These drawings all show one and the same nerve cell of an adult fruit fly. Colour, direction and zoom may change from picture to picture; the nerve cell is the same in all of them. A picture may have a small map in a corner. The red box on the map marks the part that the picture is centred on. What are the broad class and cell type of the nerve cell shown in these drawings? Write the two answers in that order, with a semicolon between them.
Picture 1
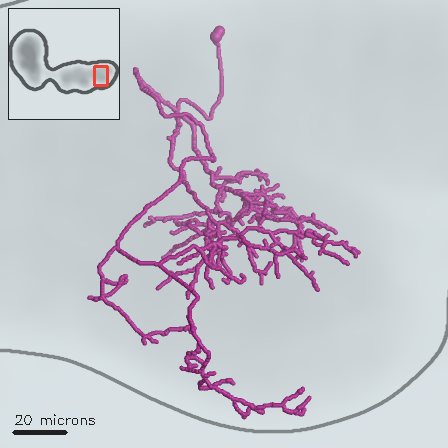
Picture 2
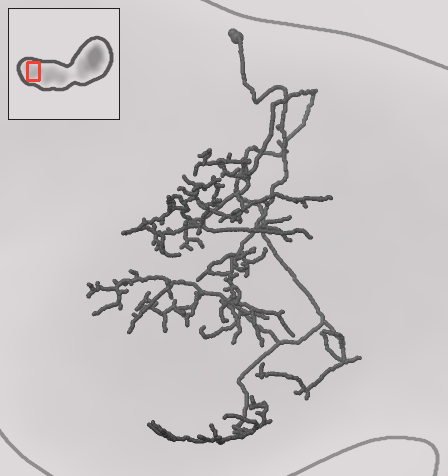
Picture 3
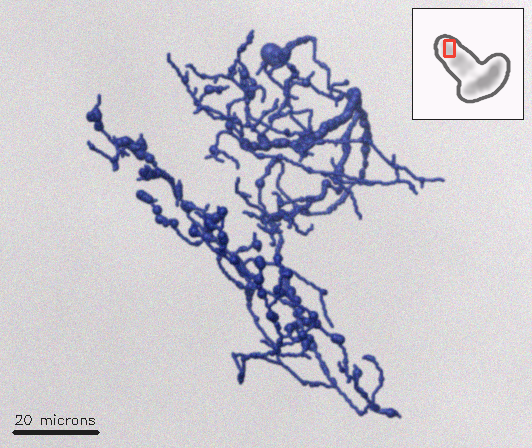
nerve-cord intrinsic neuron; INXXX213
